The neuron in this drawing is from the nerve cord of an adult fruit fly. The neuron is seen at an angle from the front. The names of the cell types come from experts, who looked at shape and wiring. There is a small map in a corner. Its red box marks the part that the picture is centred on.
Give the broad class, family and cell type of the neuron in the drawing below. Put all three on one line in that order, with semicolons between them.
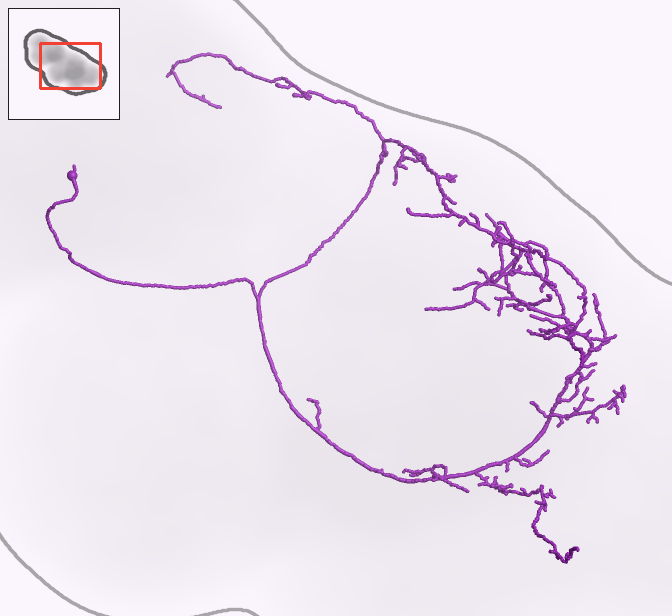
nerve-cord intrinsic neuron; hemilineage 19B; IN19B072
